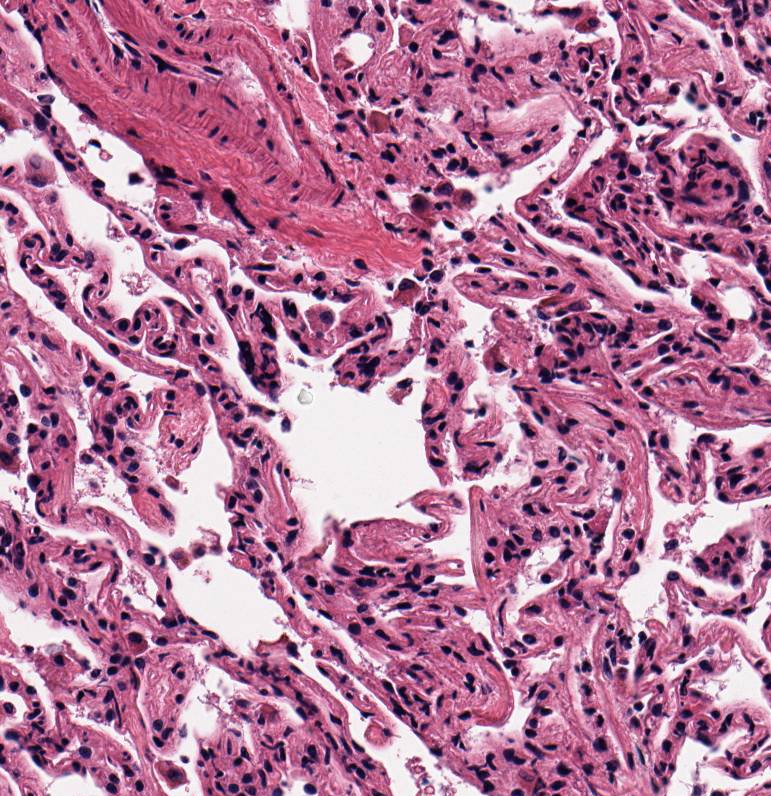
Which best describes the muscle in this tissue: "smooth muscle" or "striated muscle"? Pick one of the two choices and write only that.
Smooth muscle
